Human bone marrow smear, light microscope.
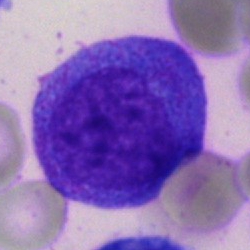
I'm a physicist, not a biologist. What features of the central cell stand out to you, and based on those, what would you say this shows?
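Roughly round outline, to begin with. Inside, the nuclear chromatin is fine and evenly spread, no coarse clumps. The cytoplasm stains deep blue, and I find no clear vacuoles in it. It is a promyelocyte, then.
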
